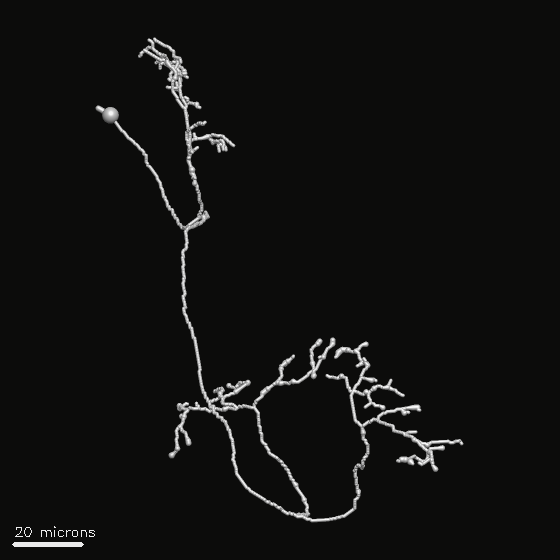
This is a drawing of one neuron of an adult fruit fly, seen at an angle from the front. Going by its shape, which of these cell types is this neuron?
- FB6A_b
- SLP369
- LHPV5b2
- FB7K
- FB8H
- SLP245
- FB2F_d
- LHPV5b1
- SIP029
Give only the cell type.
FB8H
